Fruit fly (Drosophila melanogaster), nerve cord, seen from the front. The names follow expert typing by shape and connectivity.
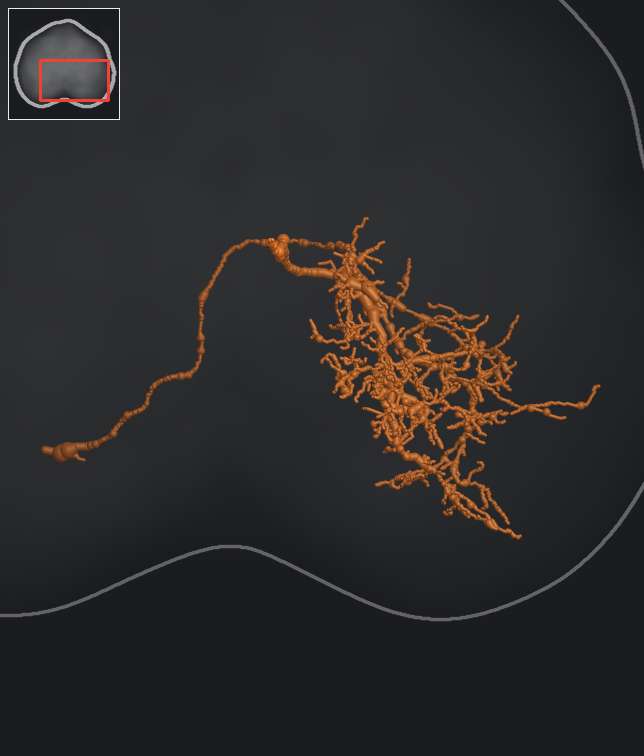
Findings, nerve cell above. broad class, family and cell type: ascending neuron; hemilineage 12B; AN12B019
